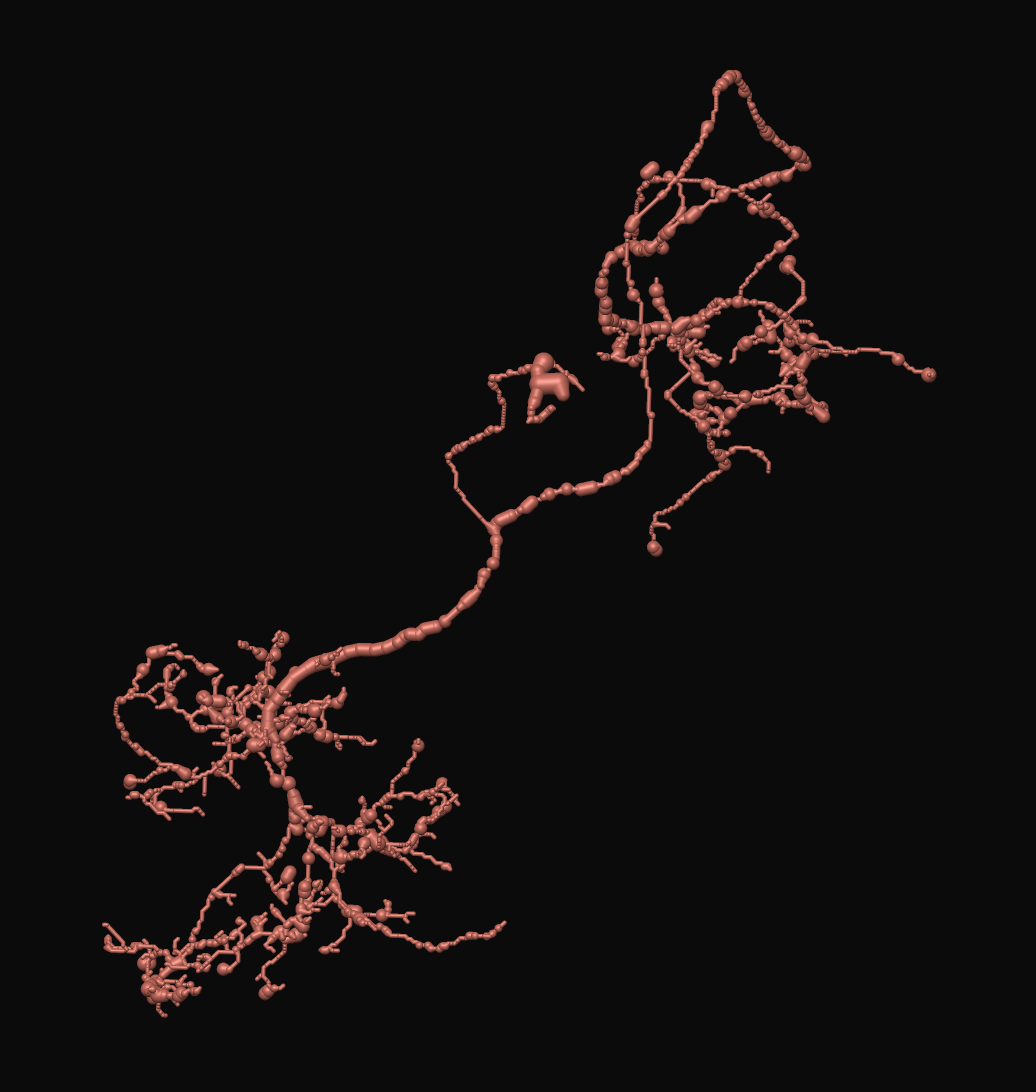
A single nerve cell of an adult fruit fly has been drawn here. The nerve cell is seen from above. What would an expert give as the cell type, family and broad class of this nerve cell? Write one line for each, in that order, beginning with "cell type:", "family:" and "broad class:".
cell type: LHAD4a1
family: ALIN
broad class: central-brain intrinsic neuron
